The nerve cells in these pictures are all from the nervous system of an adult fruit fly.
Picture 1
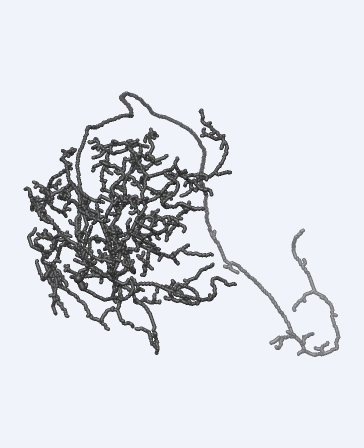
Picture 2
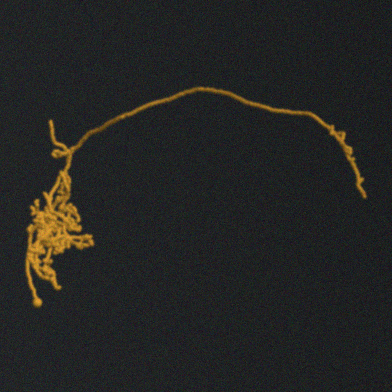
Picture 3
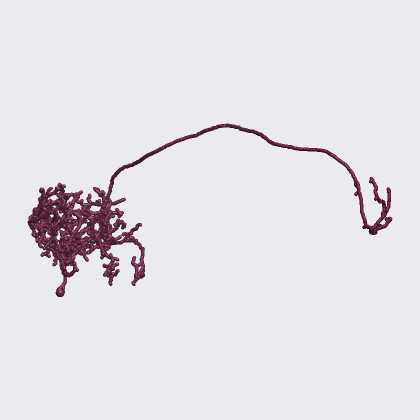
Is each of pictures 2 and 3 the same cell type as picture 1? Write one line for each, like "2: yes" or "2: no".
2: no
3: yes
